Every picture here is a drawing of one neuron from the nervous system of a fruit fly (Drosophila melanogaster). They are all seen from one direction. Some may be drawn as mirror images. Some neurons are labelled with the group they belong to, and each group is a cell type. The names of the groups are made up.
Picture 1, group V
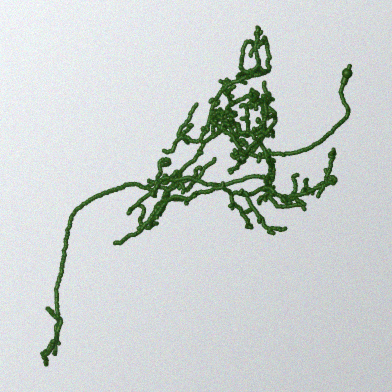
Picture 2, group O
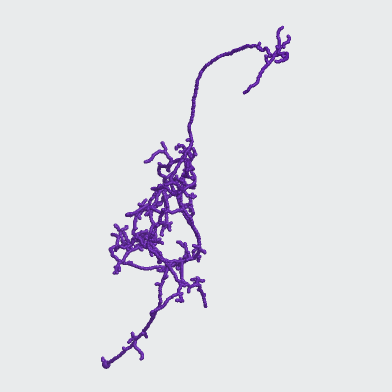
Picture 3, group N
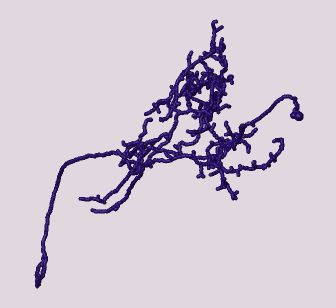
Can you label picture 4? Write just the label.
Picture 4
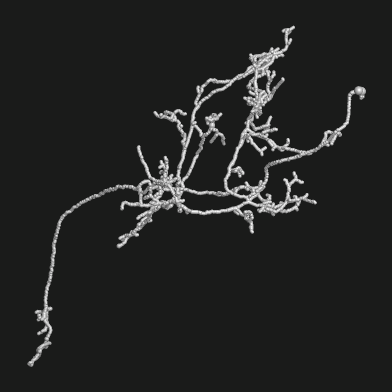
group O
